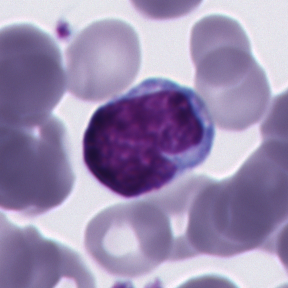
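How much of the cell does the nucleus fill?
Most of it.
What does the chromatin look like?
Dark purple and coarsely clumped.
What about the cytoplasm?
It forms a narrow pale blue rim, widest on the right side.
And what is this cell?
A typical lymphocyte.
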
